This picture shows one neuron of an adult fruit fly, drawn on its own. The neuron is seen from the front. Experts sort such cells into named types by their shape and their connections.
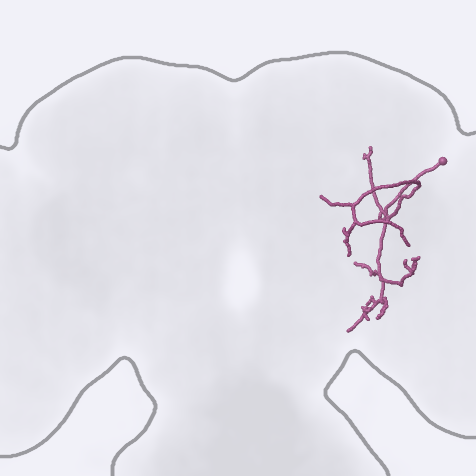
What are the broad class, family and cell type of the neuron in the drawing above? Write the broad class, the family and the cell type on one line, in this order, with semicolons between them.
central-brain intrinsic neuron; hemilineage VPNp&v1_posterior; AVLP560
